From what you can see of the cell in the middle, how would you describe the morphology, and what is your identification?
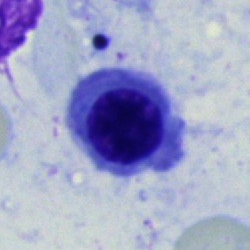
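Checked in turn, the outline is roughly round, with an irregular bulge of cytoplasm on the right side. The chromatin is dense and dark purple. The cytoplasm is deep blue and forms a moderate rim around the whole nucleus. The cell is an erythroblast.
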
